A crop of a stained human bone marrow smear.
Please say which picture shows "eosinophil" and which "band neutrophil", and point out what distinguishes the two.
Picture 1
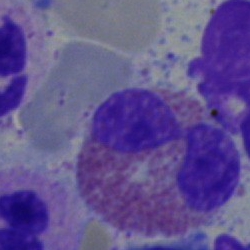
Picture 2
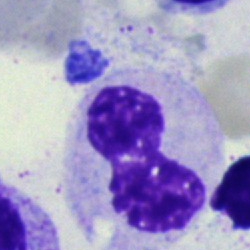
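Picture 1 shows an eosinophil, and picture 2 a band neutrophil. In the eosinophil, granular cytoplasm fills most of the lower half of the cell, and the nuclear chromatin is dark purple and coarsely clumped.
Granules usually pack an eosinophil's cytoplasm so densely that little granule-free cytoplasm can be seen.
A pale grey red cell rests against its upper left side. The band neutrophil, by contrast, has a roughly oval outline with a smooth border and abundant pale grey-blue cytoplasm. Its chromatin is dark purple and clumped as well, but broken by small pale gaps.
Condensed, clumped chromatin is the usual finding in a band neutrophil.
Just outside the upper-left edge of this cell lies a small irregular deep-blue fragment.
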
